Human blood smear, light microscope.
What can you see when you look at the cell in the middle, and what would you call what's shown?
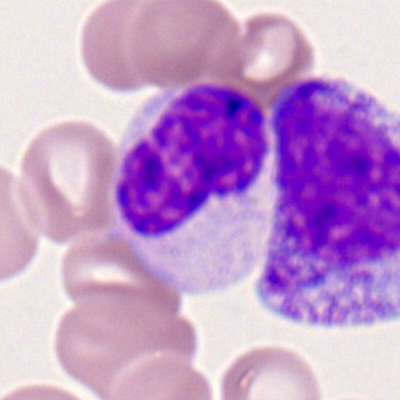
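Outline smooth and rounded; no surface projections. Cytoplasm in a broad zone below the nucleus, pale greyish-lilac. Only faint fine granularity; no coarse dark granules. Band neutrophil.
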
